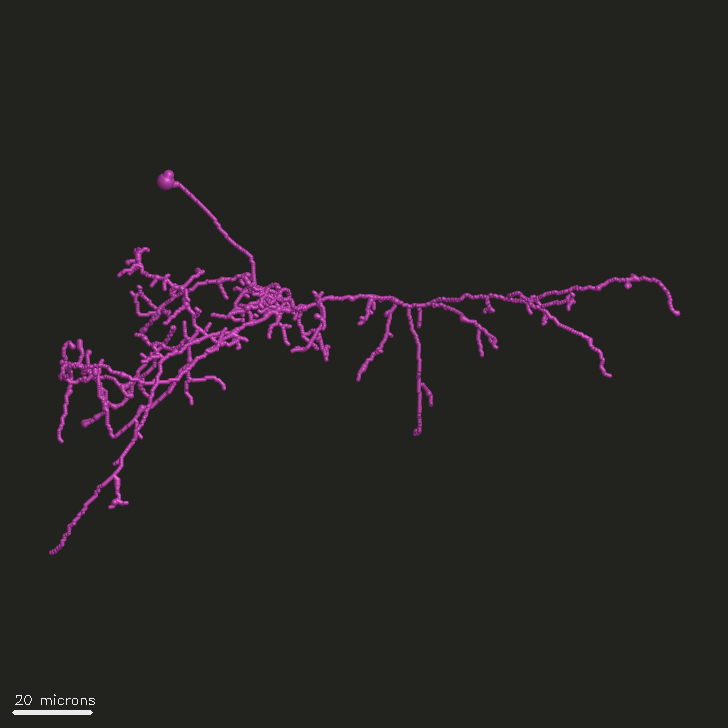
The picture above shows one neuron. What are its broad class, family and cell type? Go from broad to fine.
nerve-cord intrinsic neuron; hemilineage 16B; IN16B070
